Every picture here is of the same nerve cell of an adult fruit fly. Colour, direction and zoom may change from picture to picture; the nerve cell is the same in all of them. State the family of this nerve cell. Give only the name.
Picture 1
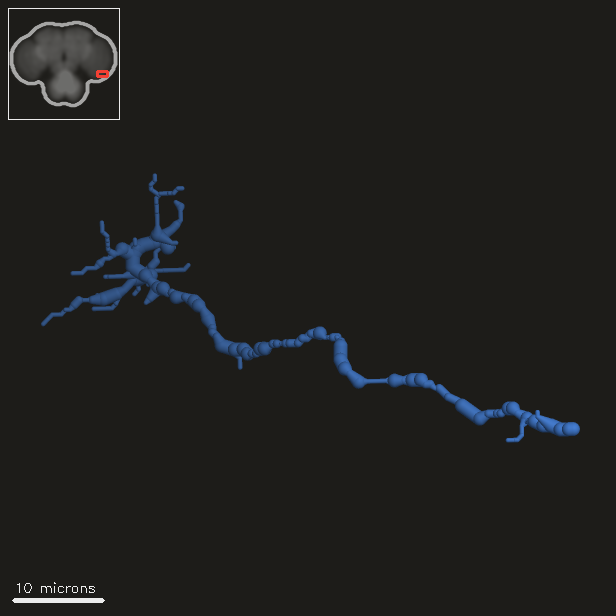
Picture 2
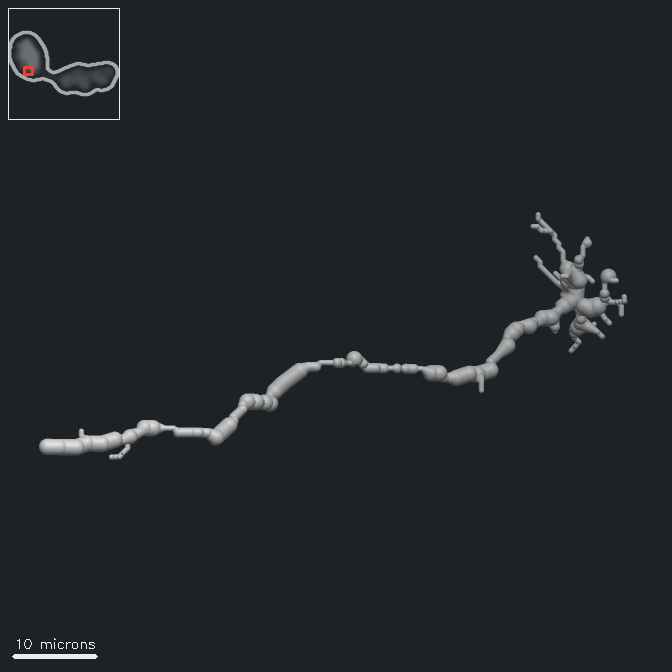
L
